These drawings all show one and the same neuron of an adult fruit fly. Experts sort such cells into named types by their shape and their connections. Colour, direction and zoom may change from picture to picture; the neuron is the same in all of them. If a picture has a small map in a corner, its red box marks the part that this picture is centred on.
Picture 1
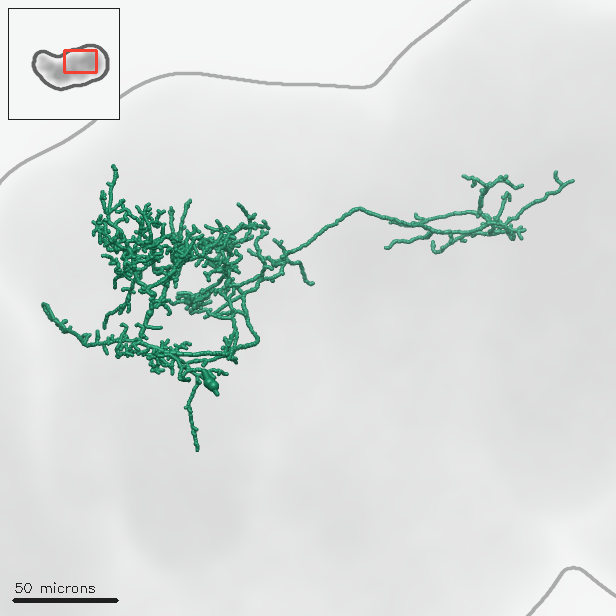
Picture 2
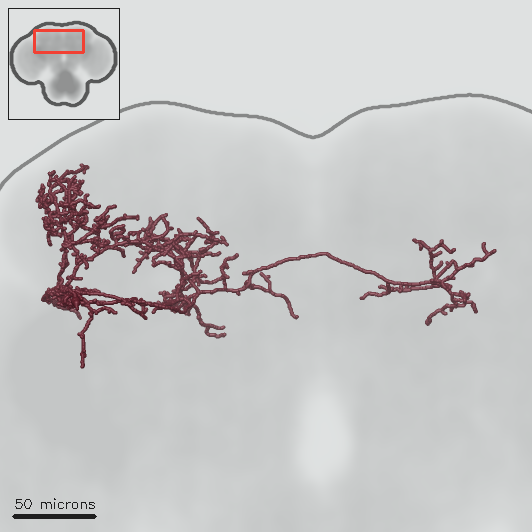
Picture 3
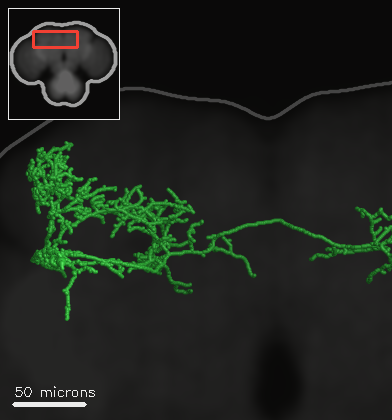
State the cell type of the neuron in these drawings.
CL069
